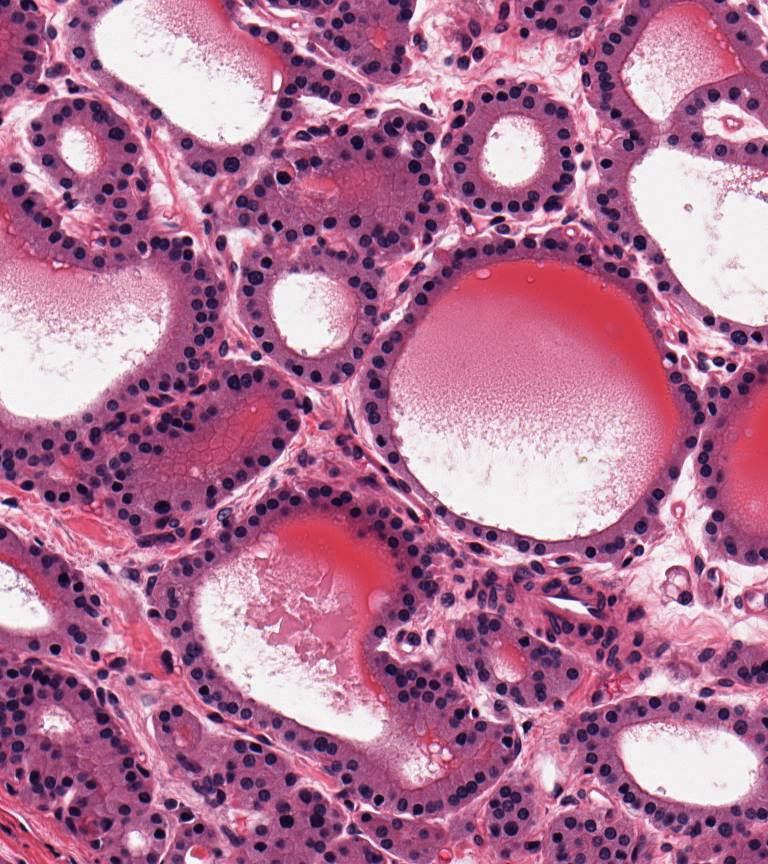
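Thyroid, haematoxylin and eosin. Closely set rounded follicles of widely varying size fill the whole field, the largest near the centre. Each follicle is lined by a single layer of cuboidal to low columnar epithelial cells, whose small round dark nuclei form an even row toward the cell base. Thin strands of loose pink fibrous stroma with scattered spindle-shaped nuclei lie between the follicles.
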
